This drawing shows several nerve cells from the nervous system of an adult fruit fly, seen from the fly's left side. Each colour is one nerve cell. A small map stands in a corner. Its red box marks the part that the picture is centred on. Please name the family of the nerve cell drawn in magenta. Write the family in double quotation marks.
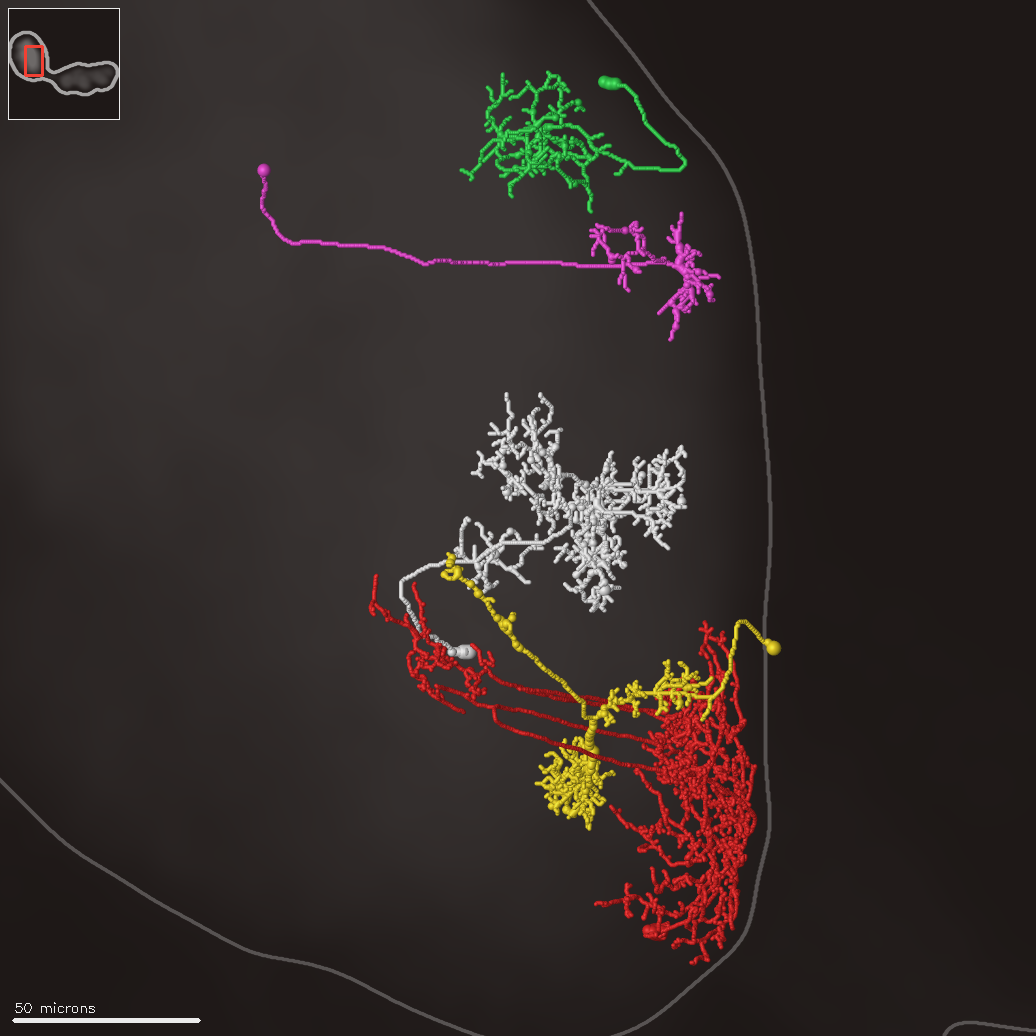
"TmY"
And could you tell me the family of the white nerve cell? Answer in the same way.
"TmY"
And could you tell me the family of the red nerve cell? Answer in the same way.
"TmY"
